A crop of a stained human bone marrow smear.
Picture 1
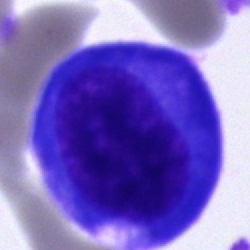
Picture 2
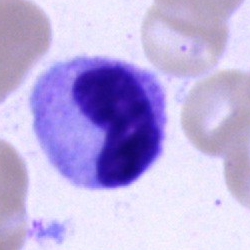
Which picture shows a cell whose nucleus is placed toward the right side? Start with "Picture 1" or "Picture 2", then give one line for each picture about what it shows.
Picture 2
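In picture 1: The cytoplasm forms a rim that is broader on the right side than on the left.
In picture 2: The nucleus lies toward the right side of the cell.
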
